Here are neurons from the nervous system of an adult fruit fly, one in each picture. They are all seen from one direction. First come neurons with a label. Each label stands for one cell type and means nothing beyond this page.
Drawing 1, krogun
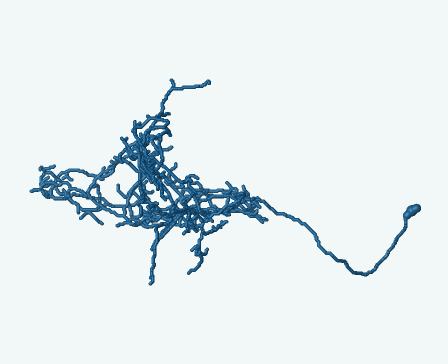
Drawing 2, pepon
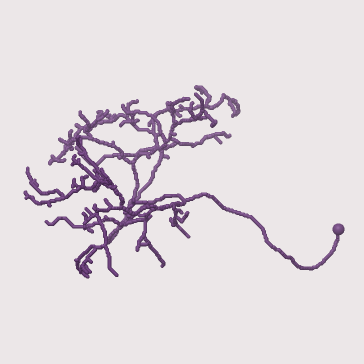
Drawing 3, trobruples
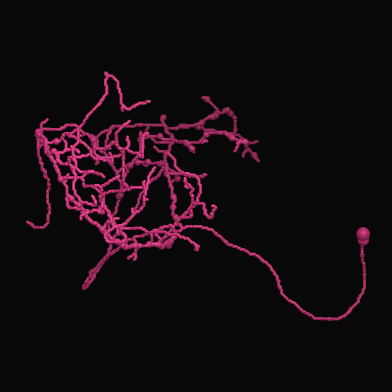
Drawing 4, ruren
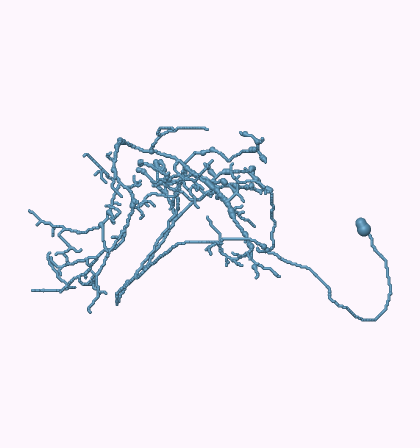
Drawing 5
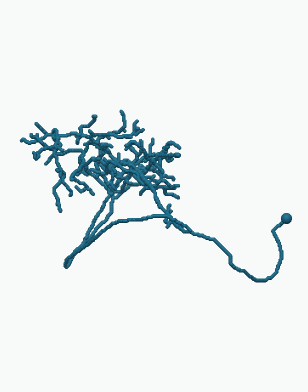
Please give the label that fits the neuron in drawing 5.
ruren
